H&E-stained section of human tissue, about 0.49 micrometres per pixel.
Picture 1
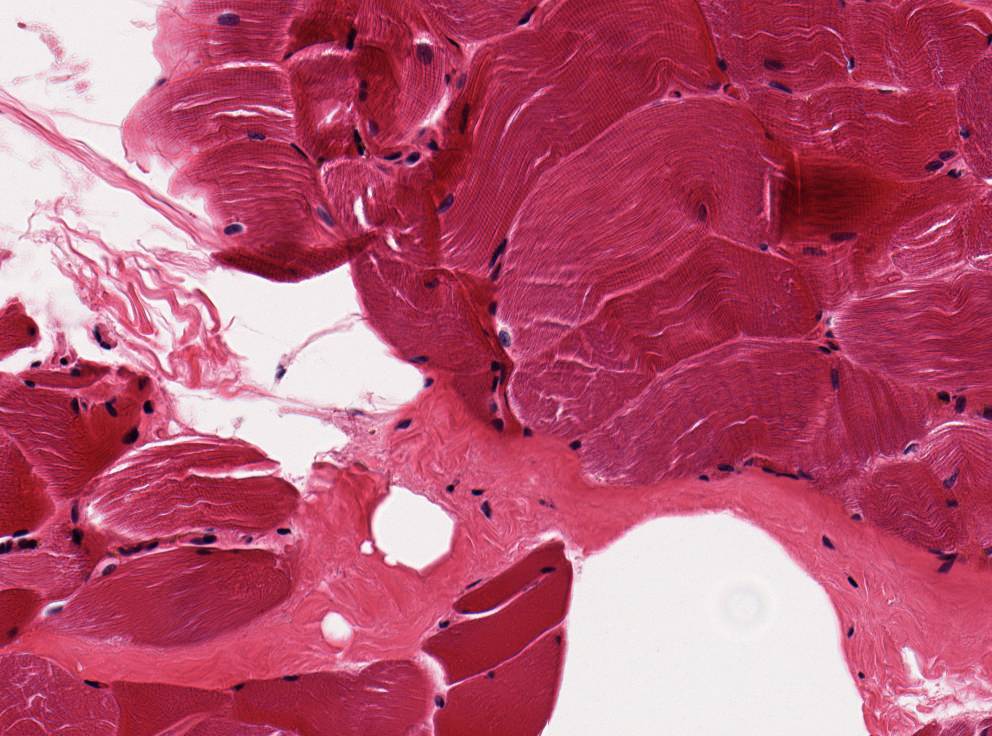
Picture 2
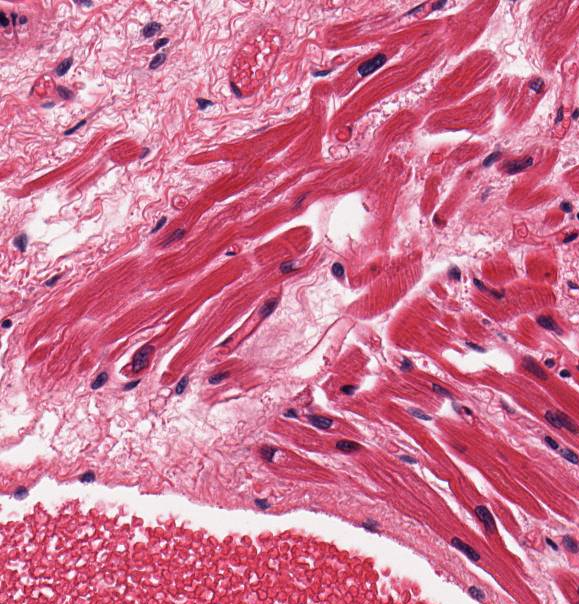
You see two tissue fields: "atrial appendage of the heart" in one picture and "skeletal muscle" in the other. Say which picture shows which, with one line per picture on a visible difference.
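Picture 1: skeletal muscle. The muscle fibre nuclei lie at the edges of the fibres, just beneath their borders.
Picture 2: atrial appendage of the heart. The muscle nuclei are oval and lie centrally within the fibres.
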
